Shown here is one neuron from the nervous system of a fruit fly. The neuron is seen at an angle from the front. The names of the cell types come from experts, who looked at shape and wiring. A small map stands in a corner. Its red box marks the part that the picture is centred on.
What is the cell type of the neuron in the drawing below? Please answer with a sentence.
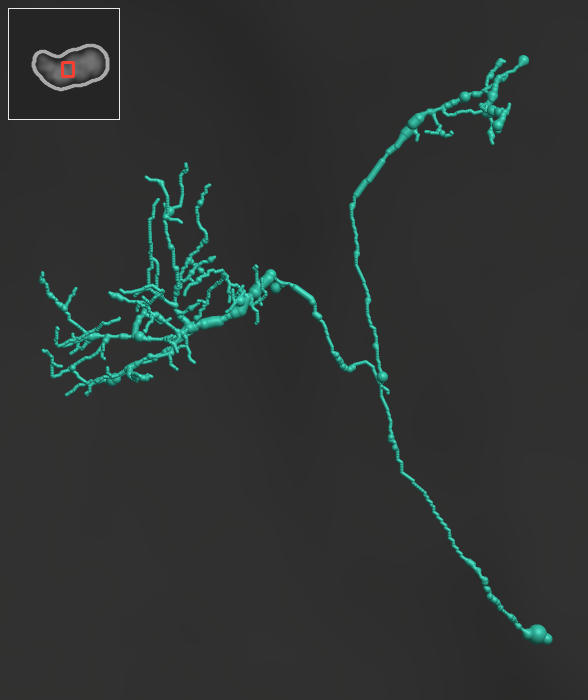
The cell type is LC13.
